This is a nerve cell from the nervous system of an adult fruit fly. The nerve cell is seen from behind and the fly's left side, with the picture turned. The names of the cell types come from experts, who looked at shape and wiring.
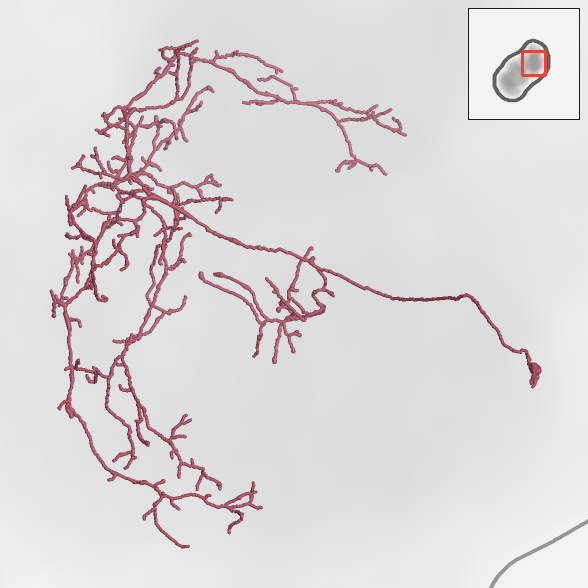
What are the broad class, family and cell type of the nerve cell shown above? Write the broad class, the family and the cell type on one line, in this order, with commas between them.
nerve-cord intrinsic neuron, hemilineage 00A, IN00A022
